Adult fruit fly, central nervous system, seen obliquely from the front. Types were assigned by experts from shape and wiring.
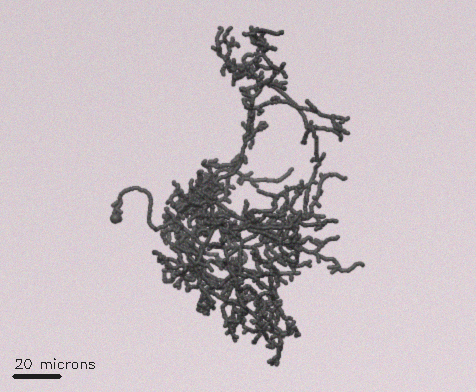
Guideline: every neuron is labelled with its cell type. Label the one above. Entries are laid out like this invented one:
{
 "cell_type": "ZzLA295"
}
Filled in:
{
 "cell_type": "AVLP164"
}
